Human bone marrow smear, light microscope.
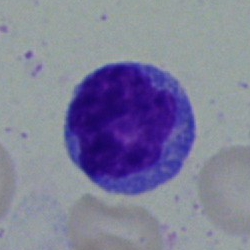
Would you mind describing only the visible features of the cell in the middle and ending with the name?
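Start with the outline: it is round and smooth. Now the nucleus, which lies off-centre toward the upper left. Its chromatin is dark purple and coarsely clumped, with paler patches between the clumps. The cytoplasm is a blue rim, widest along the lower right side. This cell is a blast.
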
